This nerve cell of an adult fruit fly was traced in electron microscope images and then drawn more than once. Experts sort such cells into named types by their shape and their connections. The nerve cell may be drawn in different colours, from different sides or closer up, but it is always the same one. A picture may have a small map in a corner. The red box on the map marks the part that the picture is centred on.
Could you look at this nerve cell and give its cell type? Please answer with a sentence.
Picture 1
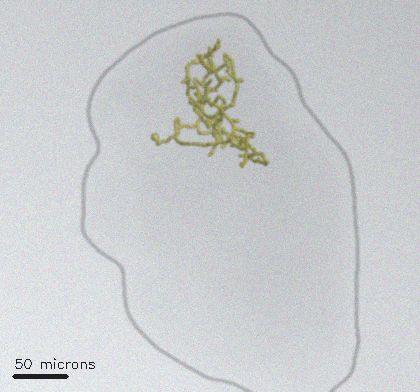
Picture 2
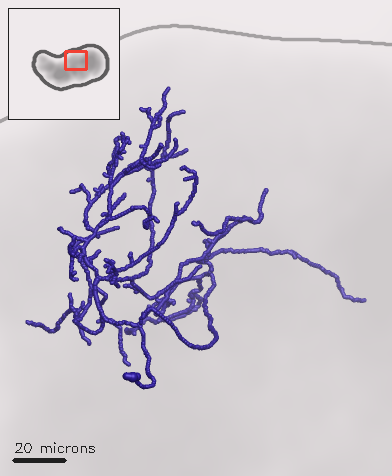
The cell type is CL078_b.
